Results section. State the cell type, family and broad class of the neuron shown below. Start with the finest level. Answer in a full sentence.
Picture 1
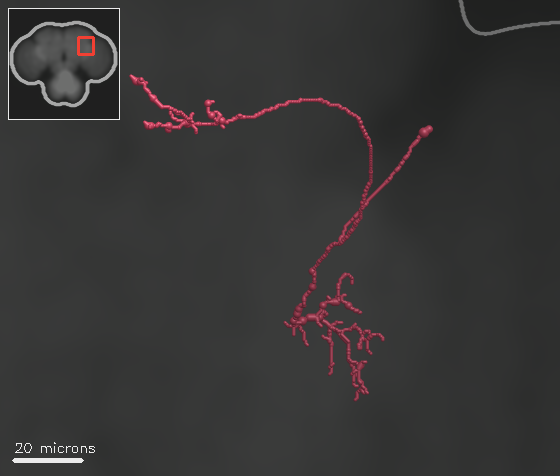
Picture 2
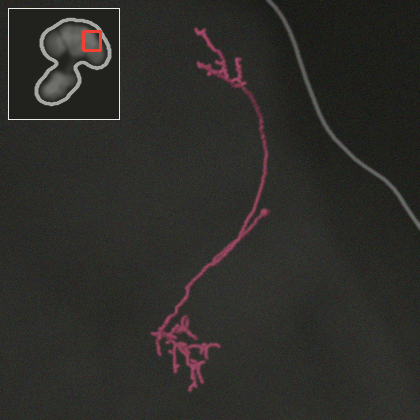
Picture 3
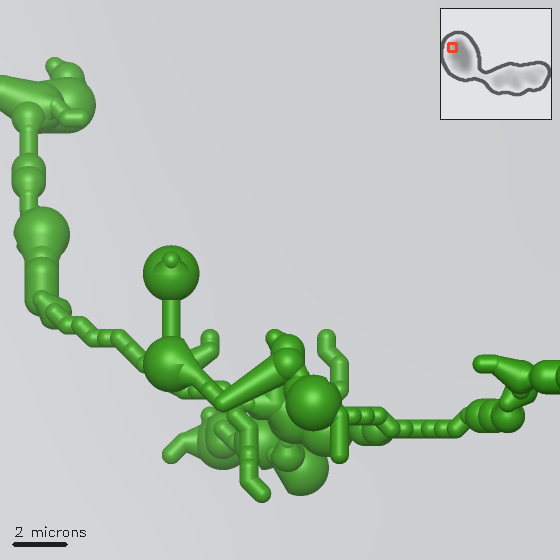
Type LC10c-1 of hemilineage VPNd2, a visual projection neuron.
